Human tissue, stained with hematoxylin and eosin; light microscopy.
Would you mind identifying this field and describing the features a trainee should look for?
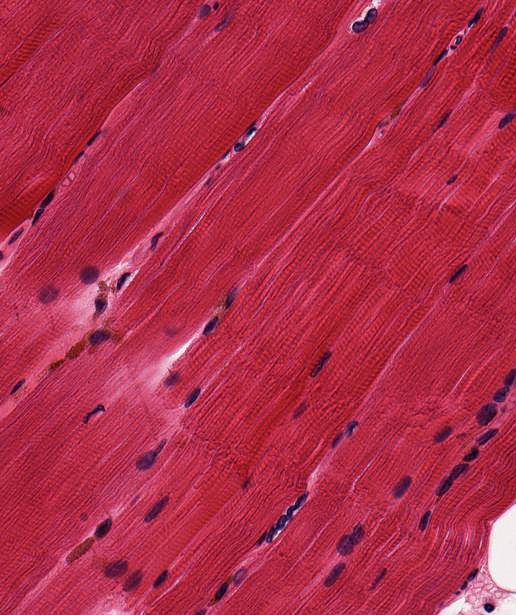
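Shown here is skeletal muscle, whose fibres carry fine, regular transverse cross-striations along their length, and most nuclei sit at the fibre edges rather than in the centres.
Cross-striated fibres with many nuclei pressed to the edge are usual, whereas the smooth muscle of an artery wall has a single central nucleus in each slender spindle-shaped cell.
The nuclei are elongated, dark purple ovals lying along the fibre axis. Fibre cytoplasm stains a deep, even pink-red.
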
